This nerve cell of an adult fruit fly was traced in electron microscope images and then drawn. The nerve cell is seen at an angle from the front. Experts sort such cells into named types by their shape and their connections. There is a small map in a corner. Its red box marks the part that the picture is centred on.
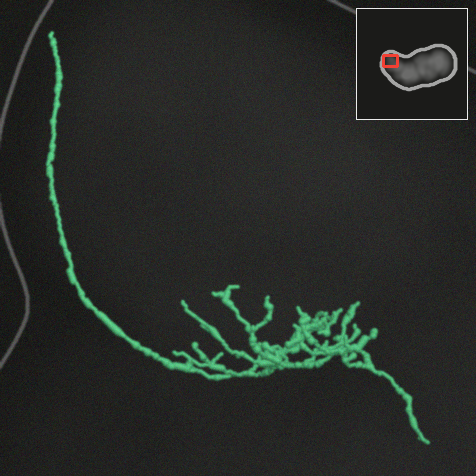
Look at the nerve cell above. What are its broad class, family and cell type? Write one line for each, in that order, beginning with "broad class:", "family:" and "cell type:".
broad class: sensory neuron entering the nerve cord
family: class chemosensory
cell type: SNch01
